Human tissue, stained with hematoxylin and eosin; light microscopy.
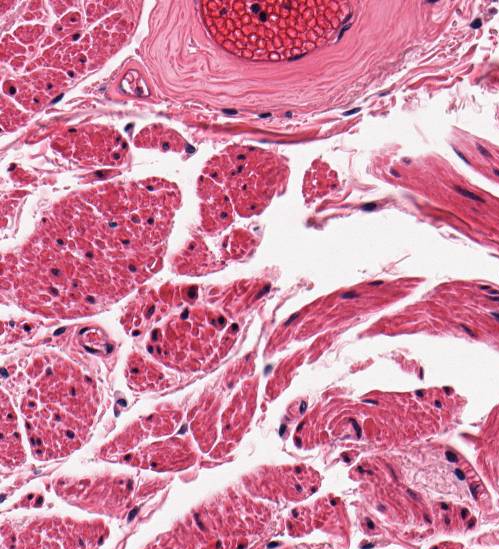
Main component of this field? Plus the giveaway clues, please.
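Smooth muscle it is: most bundles on the left are cut across into polygonal profiles, while several on the right run lengthwise, with elongated, cigar-shaped nuclei.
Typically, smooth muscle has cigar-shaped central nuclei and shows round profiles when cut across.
Only some cross-cut profiles hold a single dark nucleus, sitting inside the cell, not at its edge. No cross-striations in the lengthwise fibres.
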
